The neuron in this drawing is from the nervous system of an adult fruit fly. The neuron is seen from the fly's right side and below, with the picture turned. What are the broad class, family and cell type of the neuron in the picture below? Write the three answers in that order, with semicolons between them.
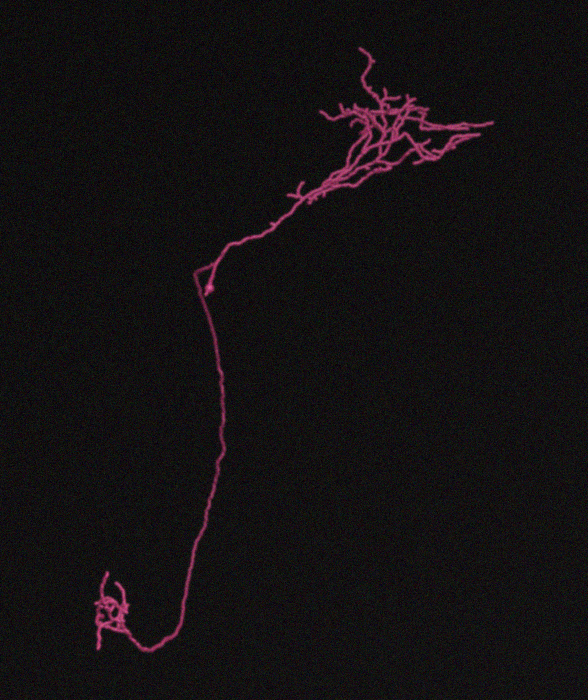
central-brain intrinsic neuron; hemilineage ALlv1; GNG438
